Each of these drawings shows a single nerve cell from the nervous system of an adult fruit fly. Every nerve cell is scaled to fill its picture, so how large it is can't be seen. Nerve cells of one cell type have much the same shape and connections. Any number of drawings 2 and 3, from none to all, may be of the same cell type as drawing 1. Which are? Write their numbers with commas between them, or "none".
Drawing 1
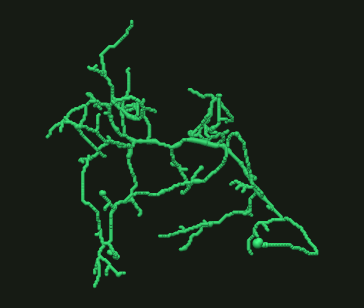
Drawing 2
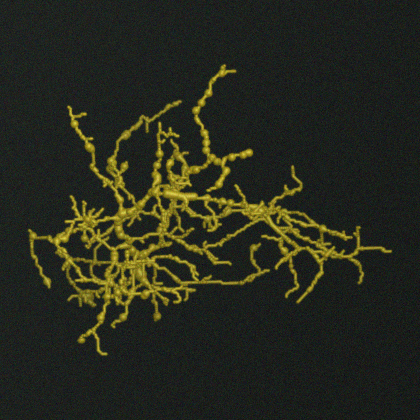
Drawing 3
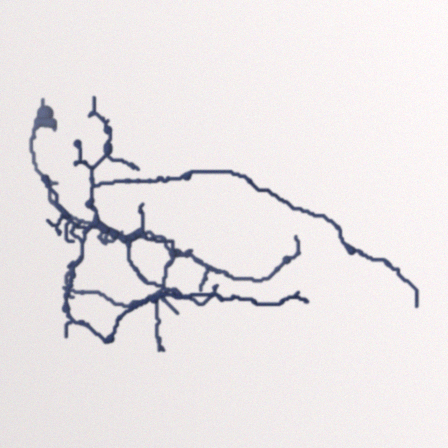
none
